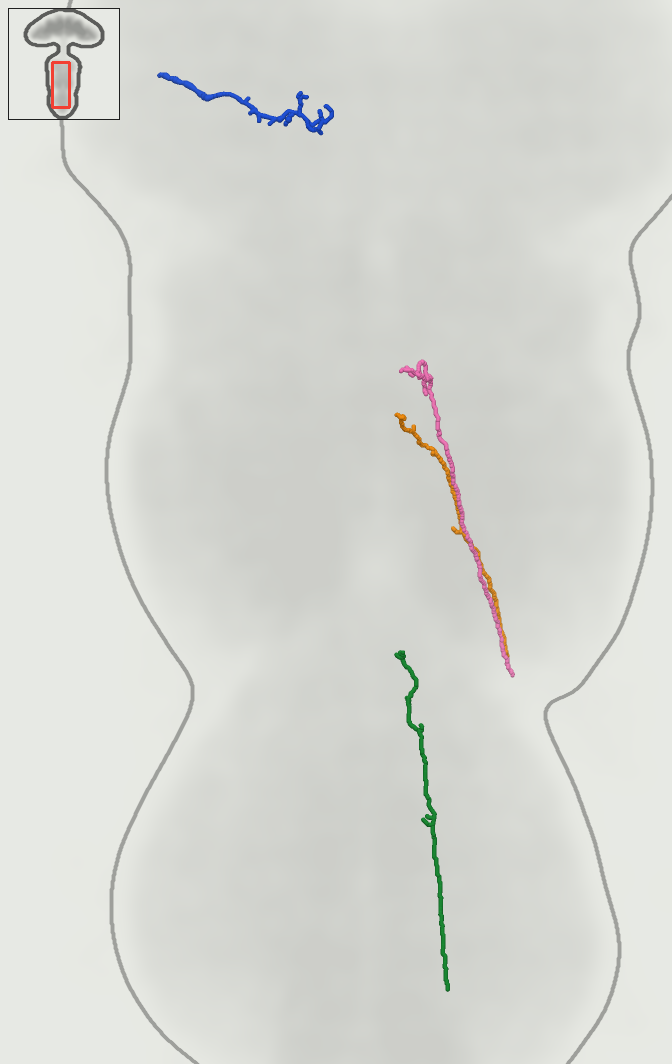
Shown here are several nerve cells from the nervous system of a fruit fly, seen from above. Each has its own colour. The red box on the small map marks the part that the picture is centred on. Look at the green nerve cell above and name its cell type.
SNpp60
